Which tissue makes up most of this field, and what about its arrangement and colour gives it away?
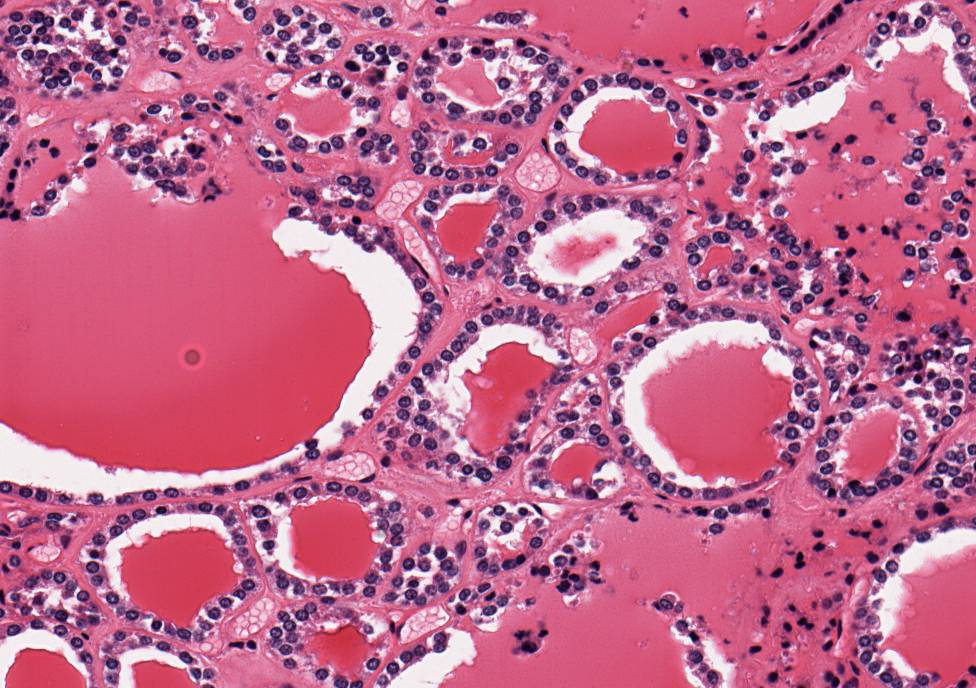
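In this field the main structure is the thyroid follicle. Closely packed follicles of varying size make up the field, the largest lying at the left, each lined by a single layer of cuboidal epithelial cells and filled with homogeneous pink colloid.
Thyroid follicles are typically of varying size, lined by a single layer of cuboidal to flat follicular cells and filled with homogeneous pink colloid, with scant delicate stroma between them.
The stroma here is scant, in thin pink fibrous strands.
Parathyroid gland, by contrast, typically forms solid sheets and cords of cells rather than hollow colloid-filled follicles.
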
